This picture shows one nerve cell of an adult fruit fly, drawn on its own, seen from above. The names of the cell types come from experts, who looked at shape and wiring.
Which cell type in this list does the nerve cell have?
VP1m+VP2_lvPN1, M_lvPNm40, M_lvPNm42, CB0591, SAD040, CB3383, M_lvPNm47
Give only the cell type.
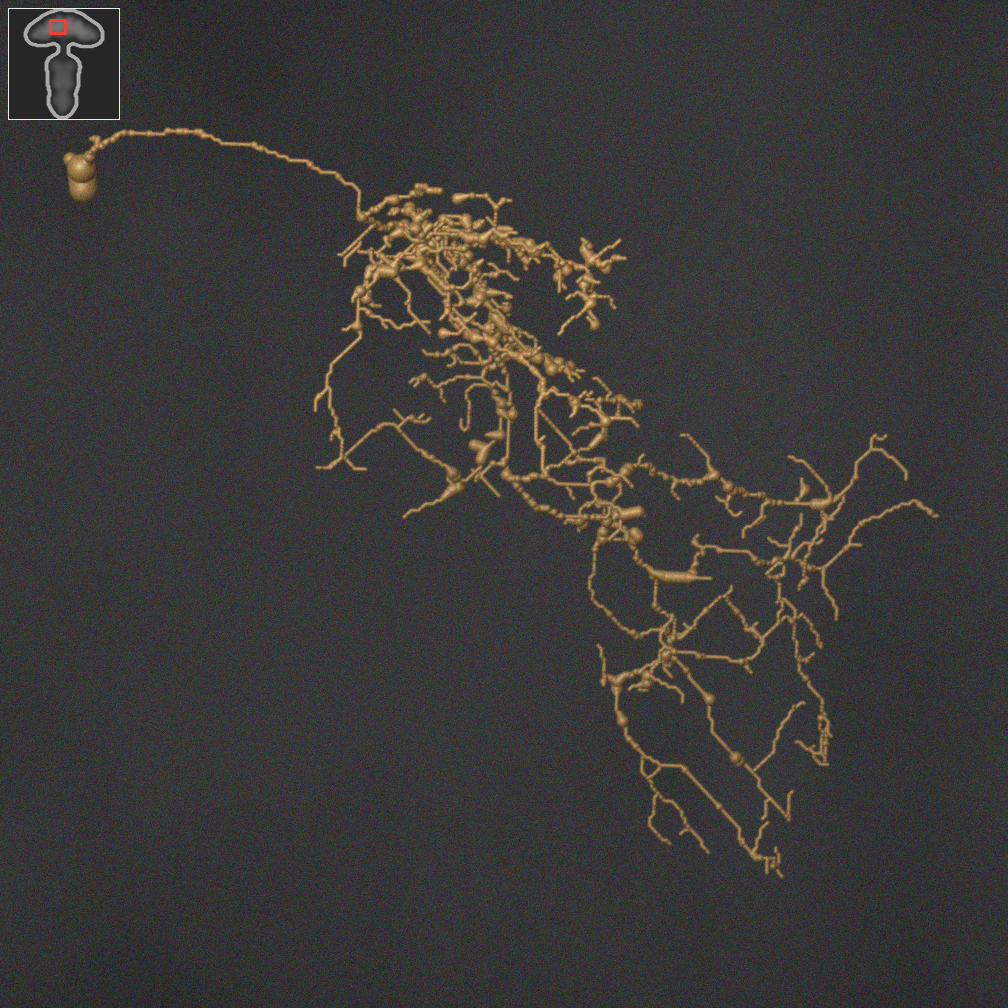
SAD040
